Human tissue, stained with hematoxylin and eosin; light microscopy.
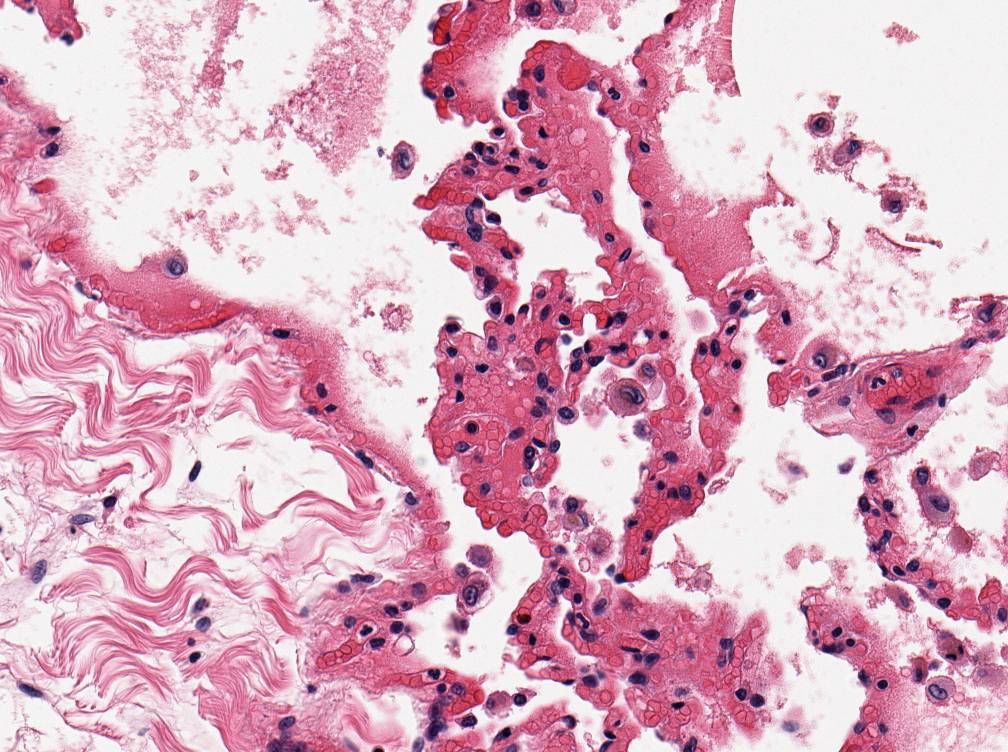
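Lung. Wavy bands of pink collagen fibres with few spindle nuclei occupy the left. The centre and right consist of thin branching septa separating open spaces; flattened cells with small dark nuclei, rather than tall columnar cells, line the septa. Scattered large rounded cells with ample cytoplasm and a single round nucleus lie free within the spaces.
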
